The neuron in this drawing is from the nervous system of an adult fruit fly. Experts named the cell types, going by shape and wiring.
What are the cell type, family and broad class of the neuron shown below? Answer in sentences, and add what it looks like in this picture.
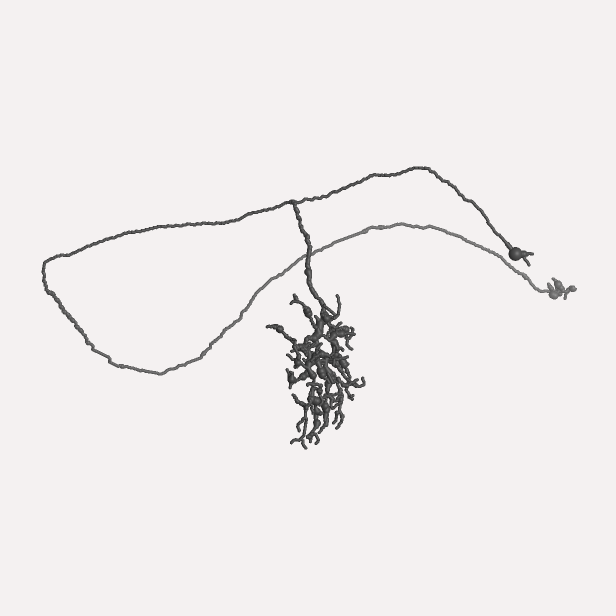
It is of cell type MeTu1. The family is MeTu. Its broad class is visual projection neuron. Its cell body lies on the right of the picture. The picture shows dozens of branch ends.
